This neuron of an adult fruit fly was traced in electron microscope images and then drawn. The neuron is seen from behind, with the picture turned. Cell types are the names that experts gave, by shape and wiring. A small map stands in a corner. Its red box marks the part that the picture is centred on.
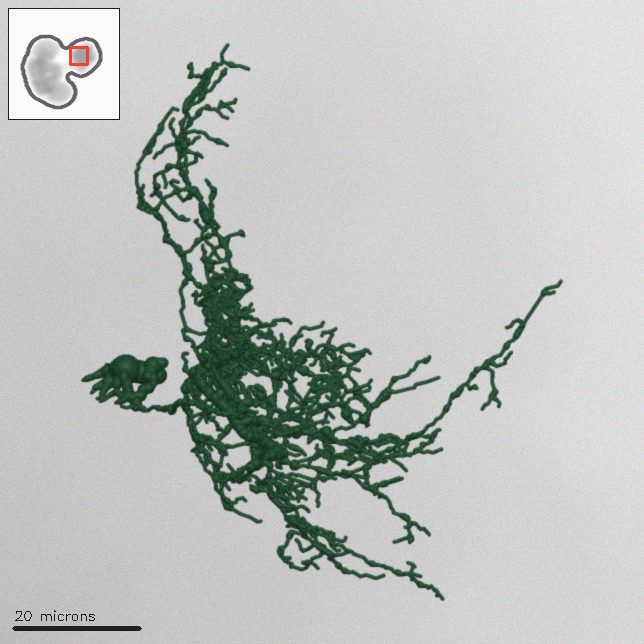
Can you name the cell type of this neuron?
MNad46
